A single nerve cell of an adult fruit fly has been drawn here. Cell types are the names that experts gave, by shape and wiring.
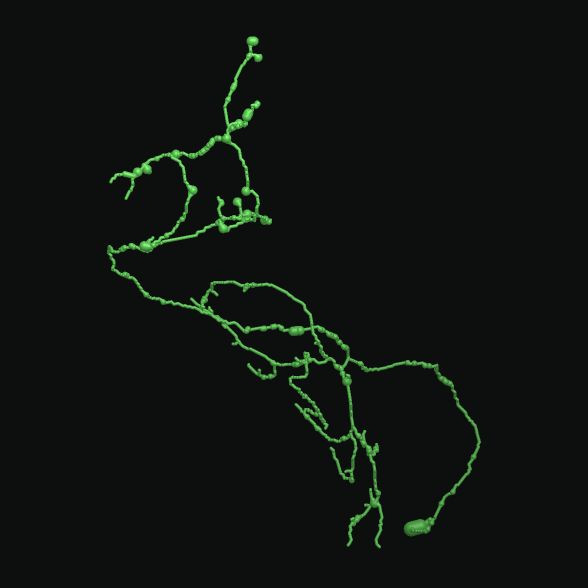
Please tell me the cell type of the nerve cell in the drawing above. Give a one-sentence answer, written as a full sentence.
The cell type name for this nerve cell is GNG416.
